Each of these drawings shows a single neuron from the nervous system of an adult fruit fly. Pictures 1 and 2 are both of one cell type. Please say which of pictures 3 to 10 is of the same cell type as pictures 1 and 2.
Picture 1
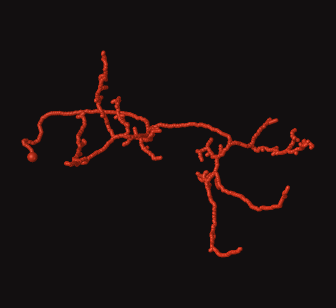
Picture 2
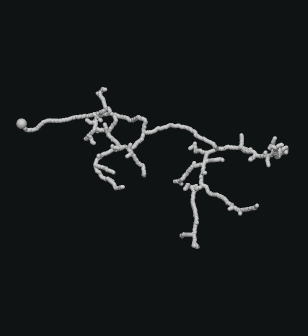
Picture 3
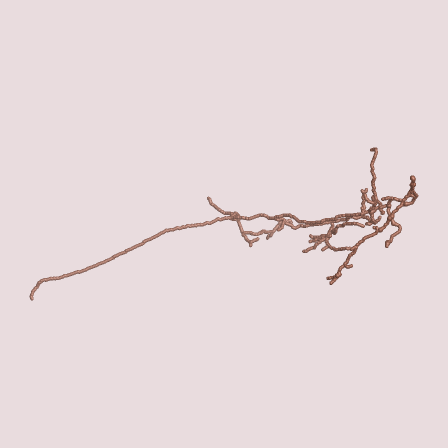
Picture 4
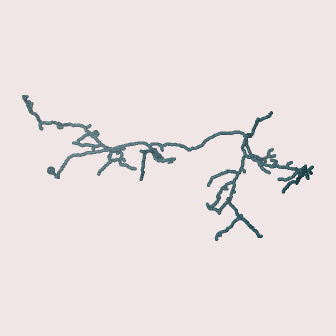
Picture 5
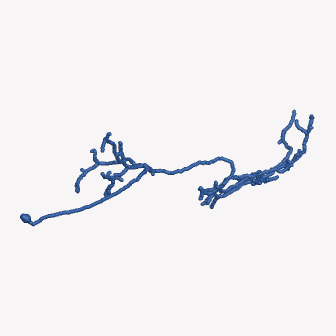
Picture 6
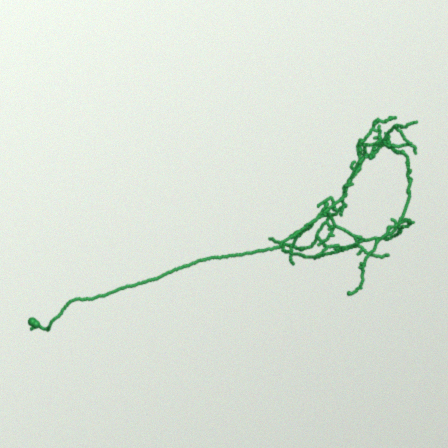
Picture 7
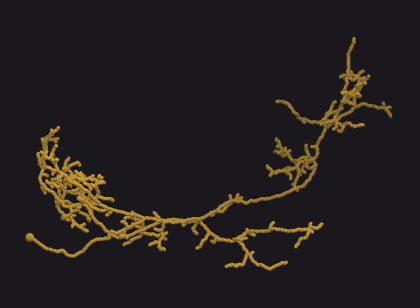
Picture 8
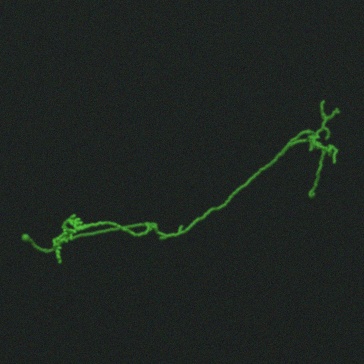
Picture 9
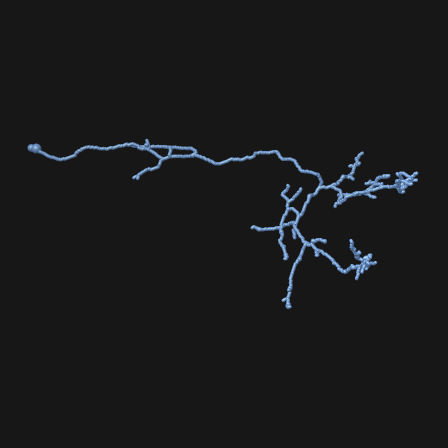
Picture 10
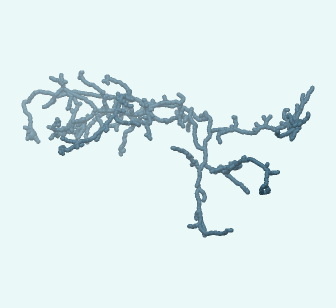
Picture 5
